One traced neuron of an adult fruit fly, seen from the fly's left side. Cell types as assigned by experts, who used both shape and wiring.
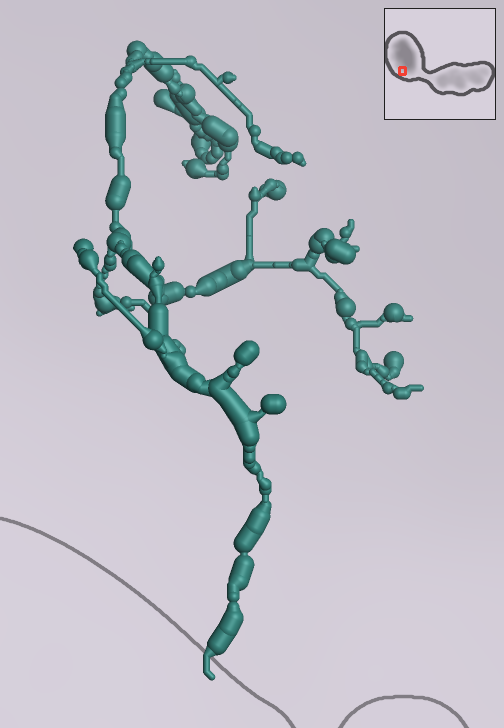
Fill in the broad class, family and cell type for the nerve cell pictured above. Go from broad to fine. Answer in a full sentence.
A sensory neuron entering the brain of class mechanosensory, type BM_Hau.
